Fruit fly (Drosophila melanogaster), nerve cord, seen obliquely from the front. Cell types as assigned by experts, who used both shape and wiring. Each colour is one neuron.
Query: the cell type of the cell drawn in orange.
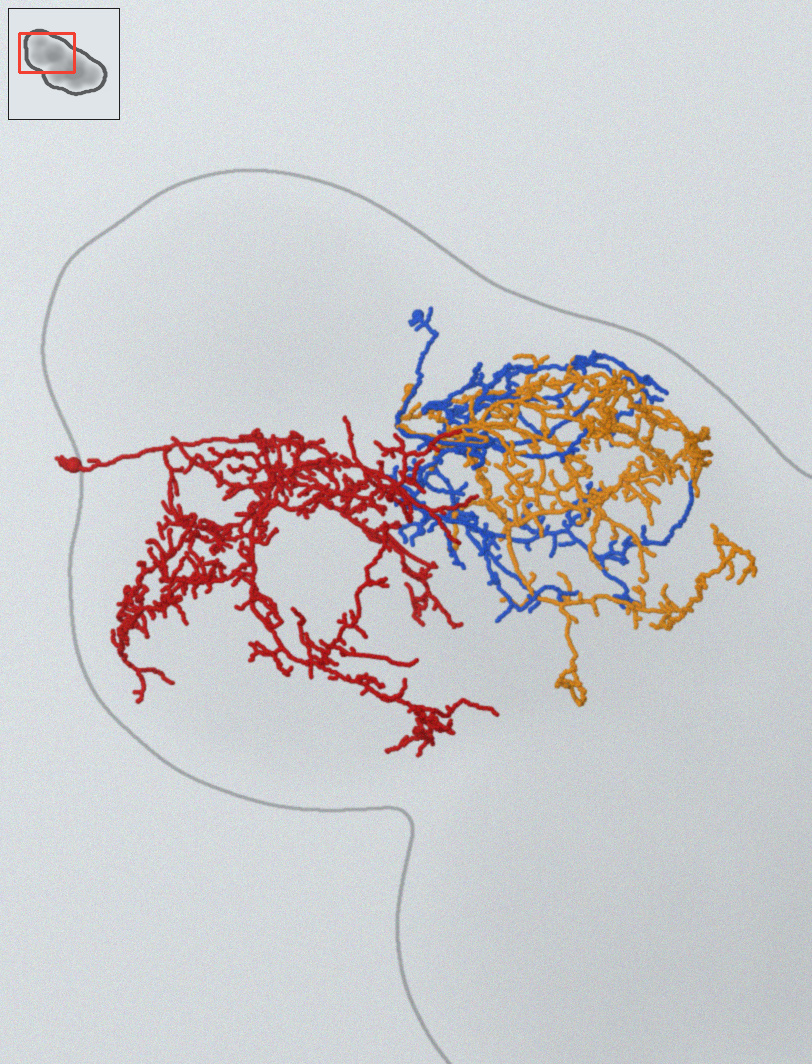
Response: IN03A036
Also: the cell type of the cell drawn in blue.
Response: IN03A064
